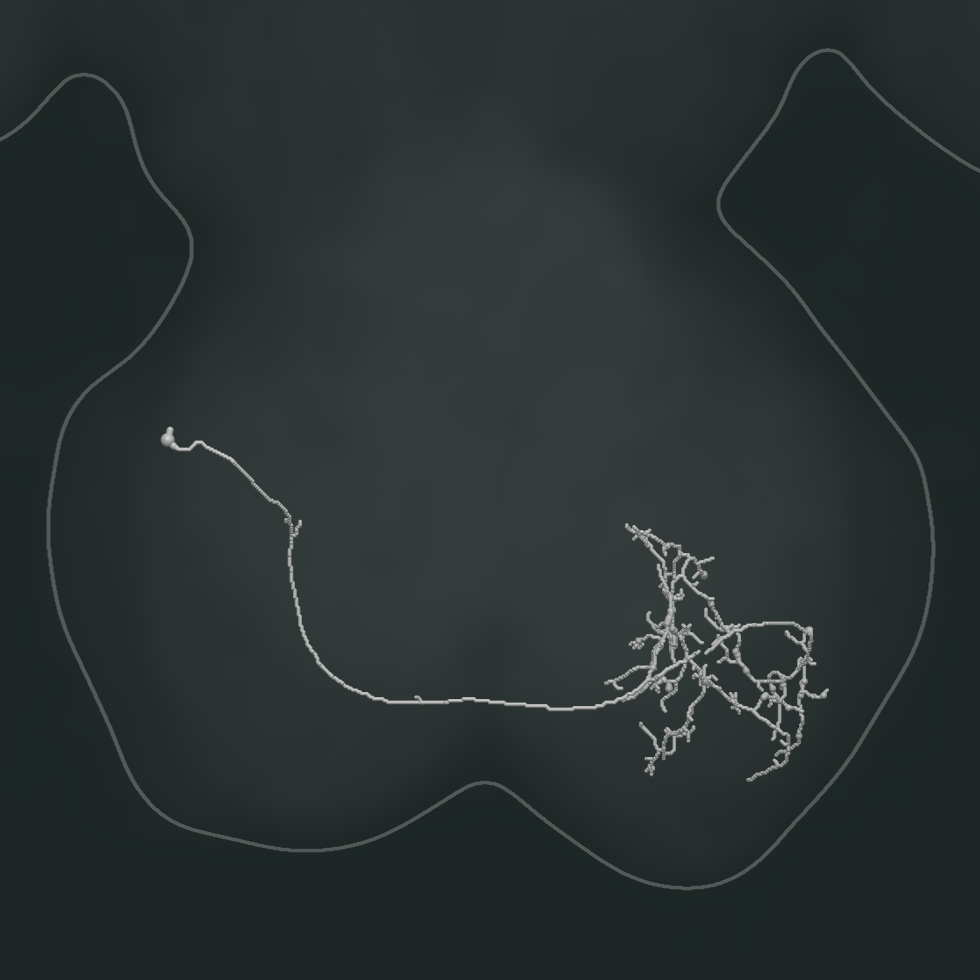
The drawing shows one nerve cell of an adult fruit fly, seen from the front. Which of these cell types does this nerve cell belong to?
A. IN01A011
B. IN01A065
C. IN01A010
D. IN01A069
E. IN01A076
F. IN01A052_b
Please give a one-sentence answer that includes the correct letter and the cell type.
The nerve cell represents the cell type IN01A076, found under option E.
